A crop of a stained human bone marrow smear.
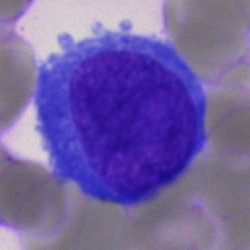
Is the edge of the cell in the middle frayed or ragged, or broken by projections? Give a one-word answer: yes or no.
Yes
